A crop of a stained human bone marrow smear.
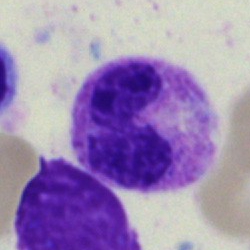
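Segmented neutrophil, the central cell of a stained human bone marrow smear under the light microscope. Outline round with a smooth edge; nucleus toward the left; chromatin dark purple and coarsely clumped; cytoplasm filled with fine pinkish-purple granules.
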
